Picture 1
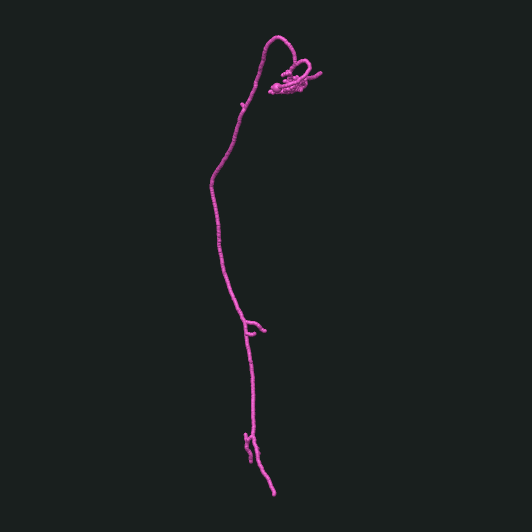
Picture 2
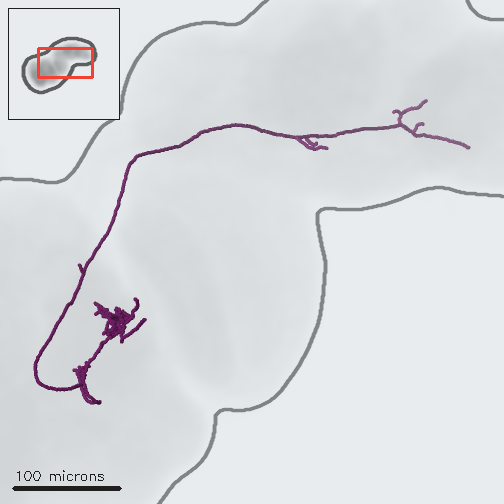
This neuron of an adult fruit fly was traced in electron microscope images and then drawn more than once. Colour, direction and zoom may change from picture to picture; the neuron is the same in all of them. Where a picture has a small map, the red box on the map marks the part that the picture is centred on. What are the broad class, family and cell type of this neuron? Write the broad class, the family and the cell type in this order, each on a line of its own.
descending neuron
hemilineage PSp2
DNp17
